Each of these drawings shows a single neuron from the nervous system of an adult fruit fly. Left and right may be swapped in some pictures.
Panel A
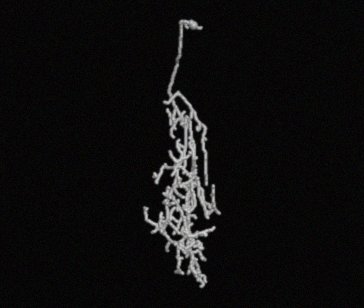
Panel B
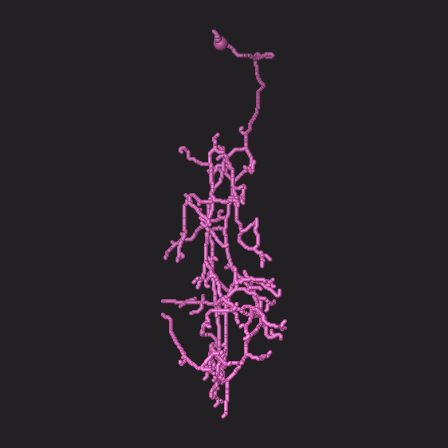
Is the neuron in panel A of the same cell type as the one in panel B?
yes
